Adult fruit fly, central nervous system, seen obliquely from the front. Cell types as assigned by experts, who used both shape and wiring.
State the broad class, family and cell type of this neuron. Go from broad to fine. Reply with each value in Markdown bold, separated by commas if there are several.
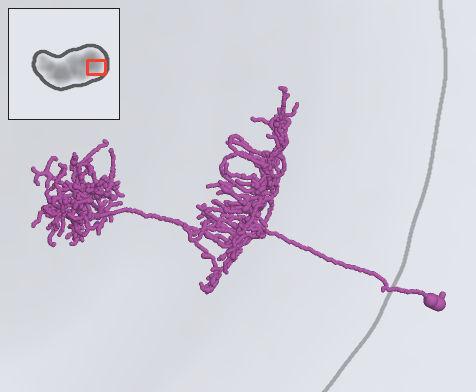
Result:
**optic-lobe intrinsic neuron**, **TmY**, **TmY16**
